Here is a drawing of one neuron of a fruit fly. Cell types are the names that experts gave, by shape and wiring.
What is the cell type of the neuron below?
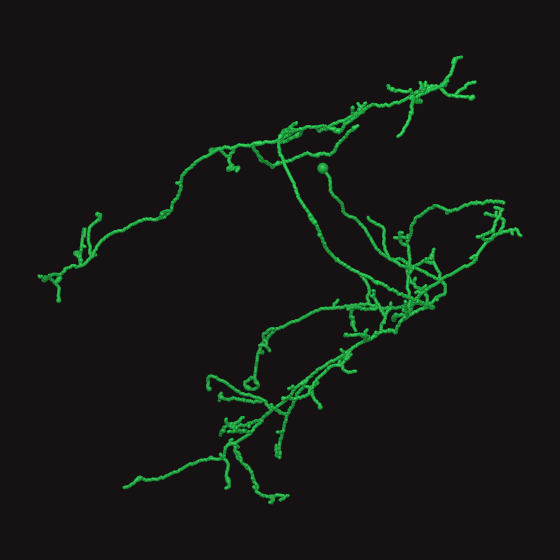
IN19B055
